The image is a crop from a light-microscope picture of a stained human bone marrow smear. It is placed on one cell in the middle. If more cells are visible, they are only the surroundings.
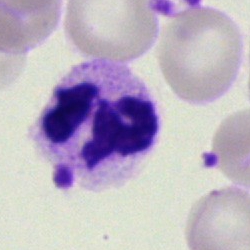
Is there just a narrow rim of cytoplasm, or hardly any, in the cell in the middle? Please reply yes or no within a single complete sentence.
No, this cell has broad cytoplasm around its nucleus.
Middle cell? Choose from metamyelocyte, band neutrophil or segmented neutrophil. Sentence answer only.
The identification for the central cell is a segmented neutrophil.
